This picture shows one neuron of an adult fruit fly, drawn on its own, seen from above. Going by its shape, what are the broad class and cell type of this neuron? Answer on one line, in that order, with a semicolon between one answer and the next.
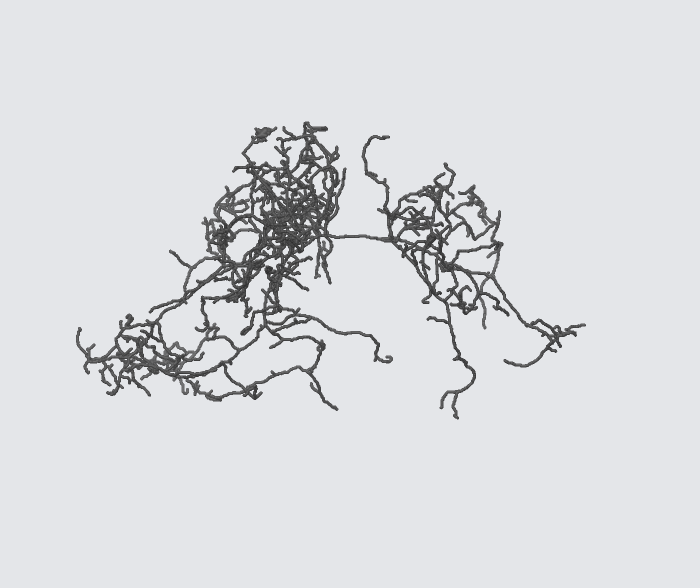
central-brain intrinsic neuron; SMP145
